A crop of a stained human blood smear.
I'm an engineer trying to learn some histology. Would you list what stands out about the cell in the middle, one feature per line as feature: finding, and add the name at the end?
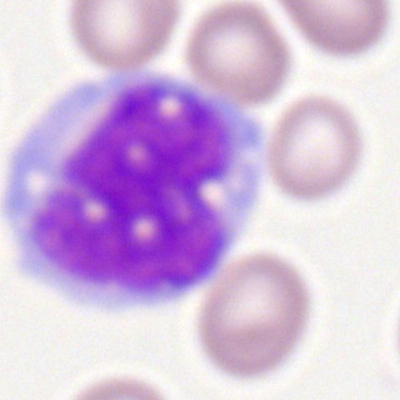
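Outline: irregular, not smoothly round
Nucleus: large, fills most of the cell, folded and indented
Cytoplasm: pale grey-blue rim, widest on the left
Spots: several small, clear and round, scattered over the cell
Name: monocyte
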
